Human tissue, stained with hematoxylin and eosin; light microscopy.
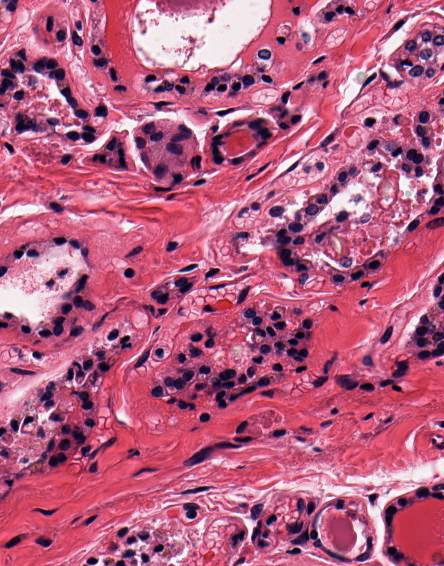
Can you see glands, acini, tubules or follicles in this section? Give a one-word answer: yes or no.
Yes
